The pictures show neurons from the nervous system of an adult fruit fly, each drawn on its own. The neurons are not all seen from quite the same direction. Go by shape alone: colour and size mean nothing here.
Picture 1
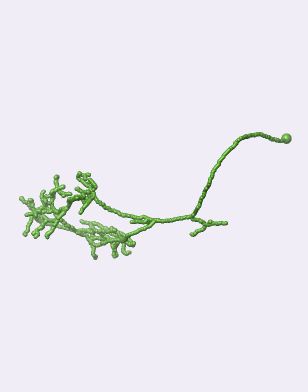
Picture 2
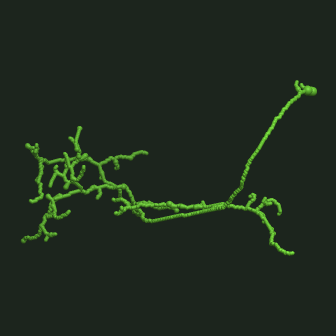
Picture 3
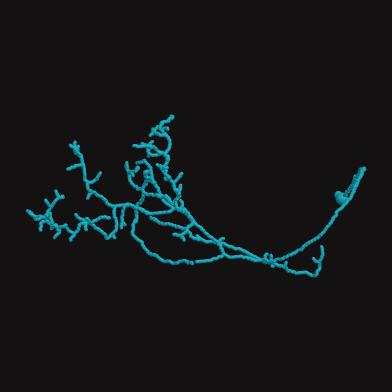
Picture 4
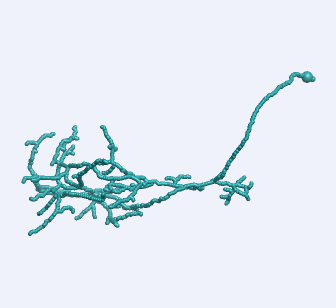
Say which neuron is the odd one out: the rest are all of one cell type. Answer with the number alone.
3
